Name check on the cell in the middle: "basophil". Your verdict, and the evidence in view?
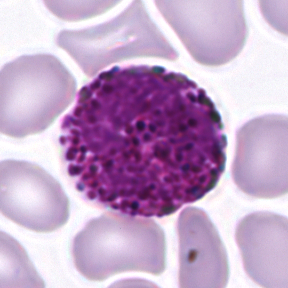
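Yes, basophil holds up for this cell, I'd say. It is crowded with coarse, dark purple granules that reach right out to the margin of its round outline.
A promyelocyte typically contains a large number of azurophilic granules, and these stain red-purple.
So the crowding alone wouldn't separate them, but the dark purple shade here speaks against promyelocyte.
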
